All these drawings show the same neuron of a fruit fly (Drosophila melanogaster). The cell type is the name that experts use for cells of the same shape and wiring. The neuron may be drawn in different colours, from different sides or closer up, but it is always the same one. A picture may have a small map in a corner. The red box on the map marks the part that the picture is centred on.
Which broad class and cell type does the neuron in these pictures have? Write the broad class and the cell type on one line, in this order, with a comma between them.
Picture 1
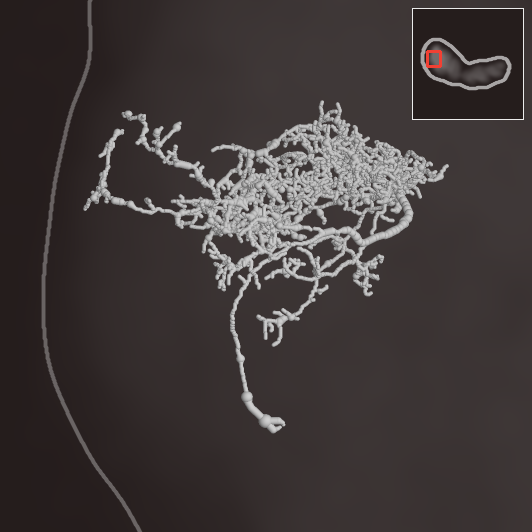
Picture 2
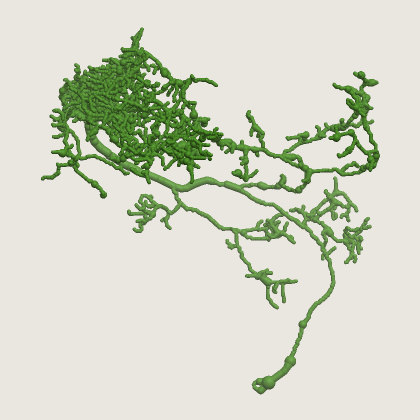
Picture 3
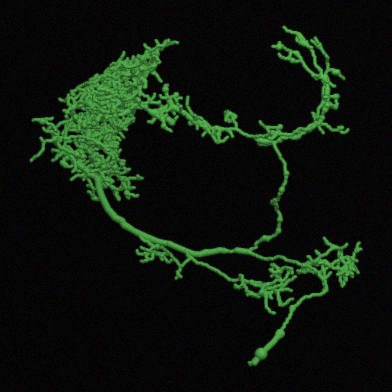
central-brain intrinsic neuron, PVLP070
